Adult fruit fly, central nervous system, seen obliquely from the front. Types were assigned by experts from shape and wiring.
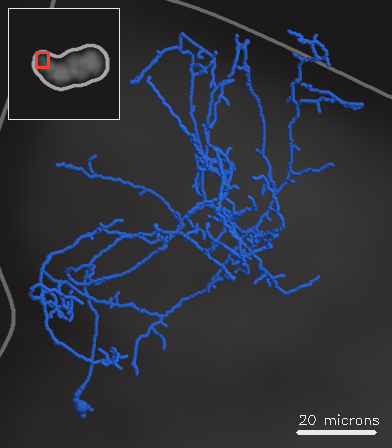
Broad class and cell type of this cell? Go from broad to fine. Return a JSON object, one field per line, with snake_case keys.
{
 "broad_class": "nerve-cord intrinsic neuron",
 "cell_type": "INXXX442"
}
